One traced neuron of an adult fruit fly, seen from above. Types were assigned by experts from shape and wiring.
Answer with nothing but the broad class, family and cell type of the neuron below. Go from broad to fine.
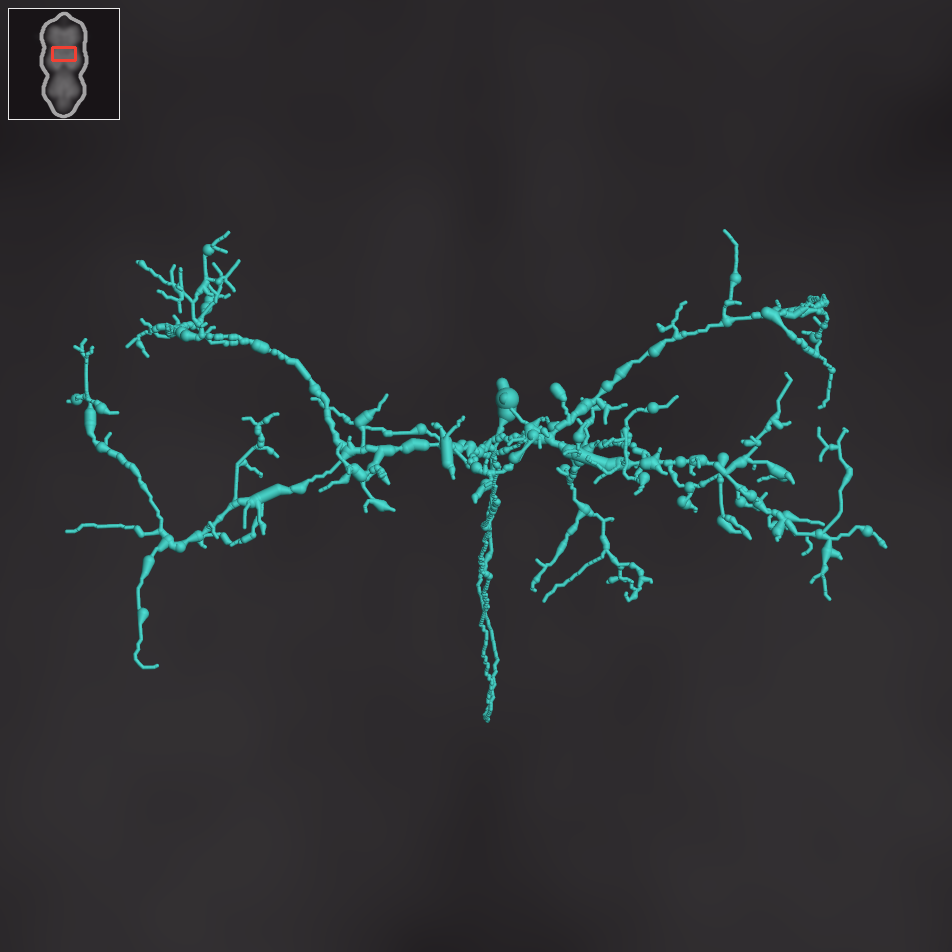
nerve-cord intrinsic neuron; hemilineage 00A; IN00A057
